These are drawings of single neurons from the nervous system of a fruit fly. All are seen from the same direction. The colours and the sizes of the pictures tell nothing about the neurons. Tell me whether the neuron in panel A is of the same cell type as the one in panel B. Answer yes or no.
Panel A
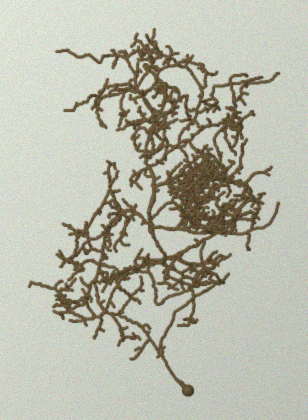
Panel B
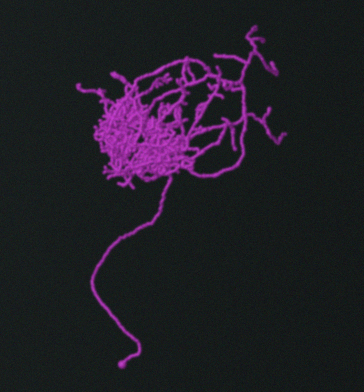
no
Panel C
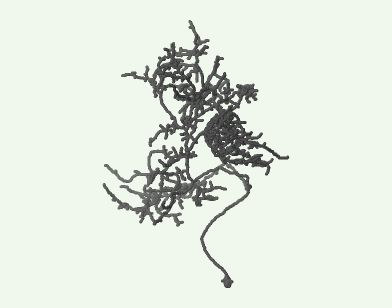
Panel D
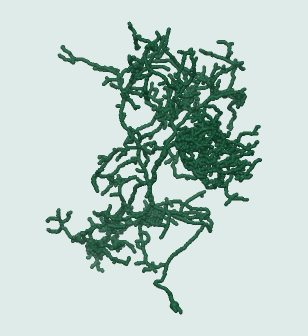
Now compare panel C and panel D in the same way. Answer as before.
yes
